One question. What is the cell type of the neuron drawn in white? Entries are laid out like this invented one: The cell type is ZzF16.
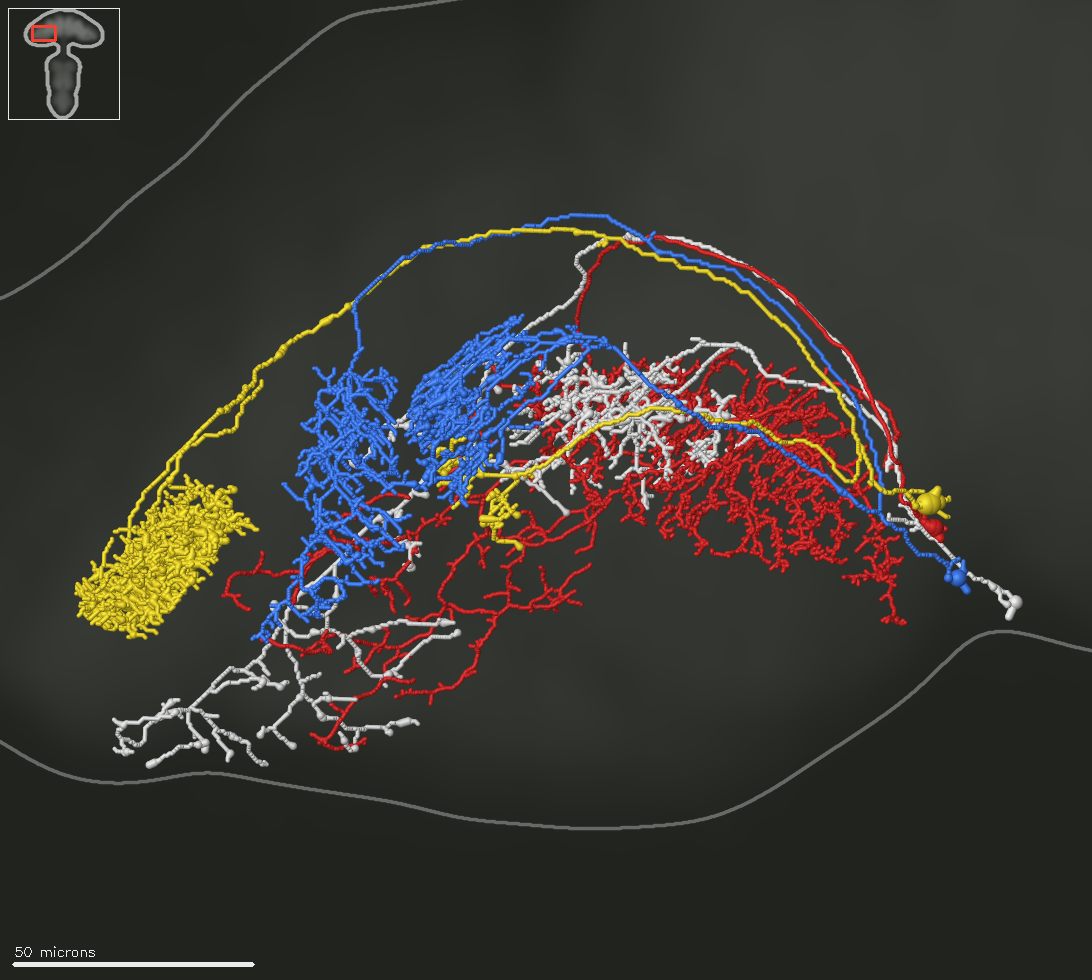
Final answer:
The cell type is MeLo14.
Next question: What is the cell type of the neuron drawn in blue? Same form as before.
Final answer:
The cell type is MeLo13.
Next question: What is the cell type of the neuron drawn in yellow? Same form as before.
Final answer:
The cell type is MeLo9.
